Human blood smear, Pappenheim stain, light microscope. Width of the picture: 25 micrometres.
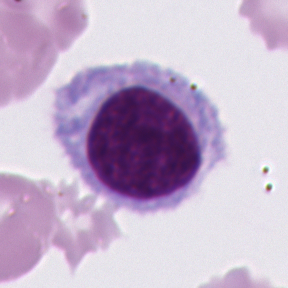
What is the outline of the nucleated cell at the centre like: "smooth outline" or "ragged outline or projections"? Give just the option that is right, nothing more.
Ragged outline or projections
